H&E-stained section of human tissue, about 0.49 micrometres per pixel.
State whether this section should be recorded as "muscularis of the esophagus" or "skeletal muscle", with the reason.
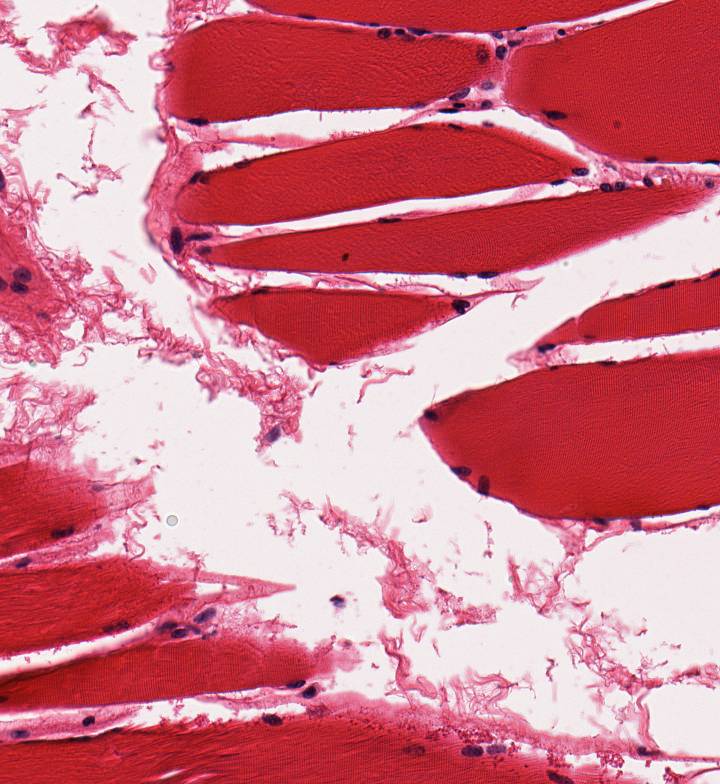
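This is skeletal muscle. Its dark, flattened nuclei lie at the edges of the muscle fibres rather than in their centres.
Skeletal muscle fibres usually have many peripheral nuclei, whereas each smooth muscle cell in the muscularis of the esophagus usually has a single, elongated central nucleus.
That peripheral position of the nuclei sets this tissue apart from the muscularis of the esophagus. The fibre cytoplasm is deep, evenly stained red.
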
